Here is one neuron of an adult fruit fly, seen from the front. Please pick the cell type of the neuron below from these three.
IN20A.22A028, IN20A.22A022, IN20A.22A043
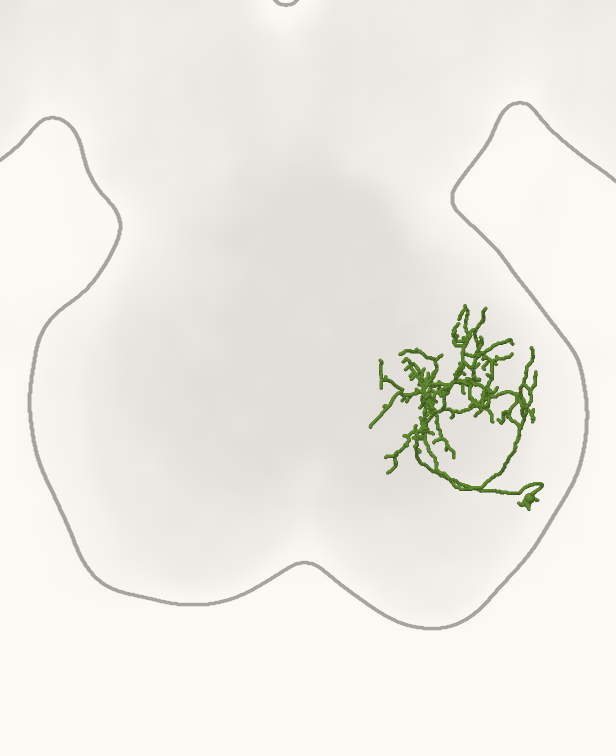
IN20A.22A028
